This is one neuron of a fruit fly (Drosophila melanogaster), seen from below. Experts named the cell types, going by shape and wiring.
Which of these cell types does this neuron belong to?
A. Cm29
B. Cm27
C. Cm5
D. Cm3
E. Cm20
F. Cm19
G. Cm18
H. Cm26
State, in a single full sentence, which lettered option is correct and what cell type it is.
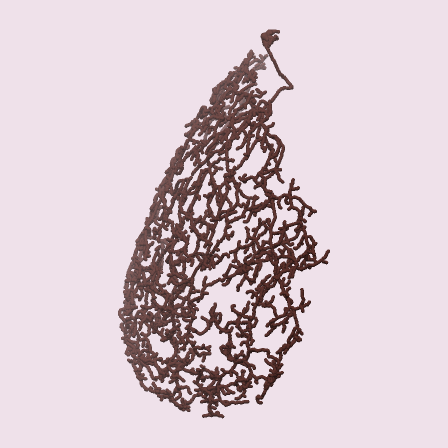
Among the listed cell types, Cm29 in option A is that of the neuron.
